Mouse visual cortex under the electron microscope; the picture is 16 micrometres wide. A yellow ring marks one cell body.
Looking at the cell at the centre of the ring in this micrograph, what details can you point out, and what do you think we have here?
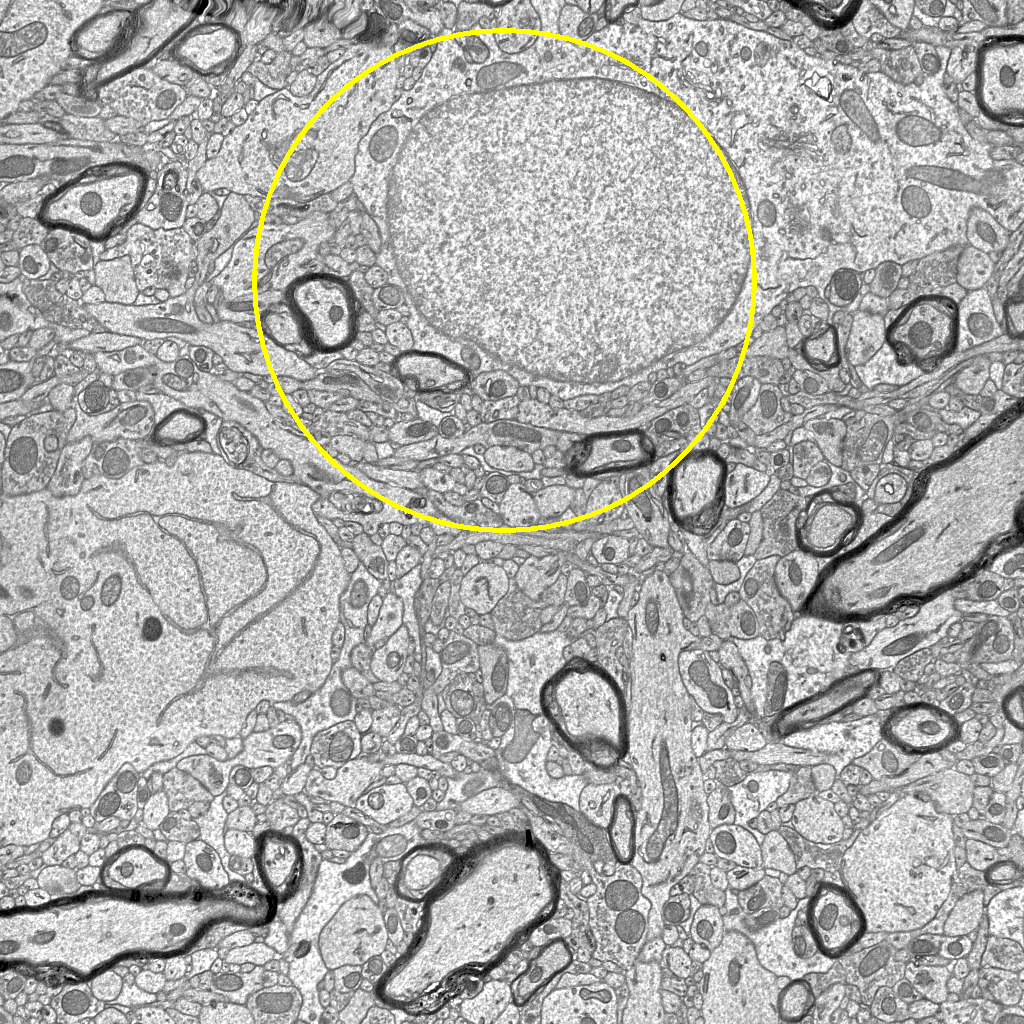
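Look for a large oval nucleus with a smooth, unfolded outline, lying wholly within this plane and nowhere cut by the edge. Its chromatin is fine-grained and evenly spread, free of large dark clumps, and the cytoplasm holds no dark dense bodies. This is an astrocyte.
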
